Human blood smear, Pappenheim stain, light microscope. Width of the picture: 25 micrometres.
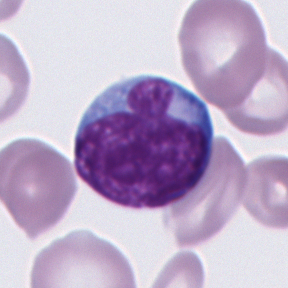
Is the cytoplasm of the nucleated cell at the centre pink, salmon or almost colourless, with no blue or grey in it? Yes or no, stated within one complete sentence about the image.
No, the cell's cytoplasm has a deep or dark blue colour.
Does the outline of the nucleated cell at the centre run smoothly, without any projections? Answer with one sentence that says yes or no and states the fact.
Yes, the cell is bounded by a smooth edge without blebs or tags.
